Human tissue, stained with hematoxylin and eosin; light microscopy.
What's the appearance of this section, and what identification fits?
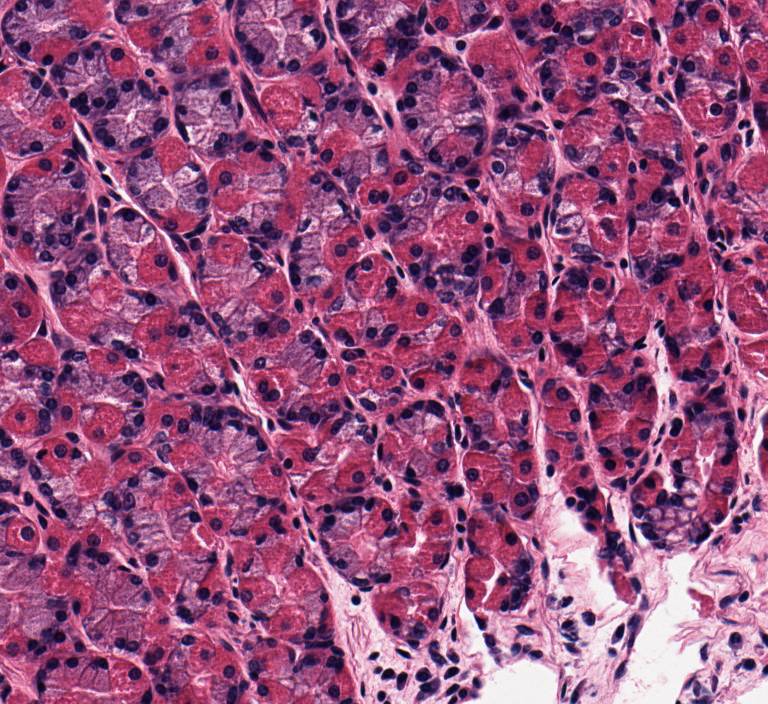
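Many of the gland cells are large parietal cells, with bright pink cytoplasm and a round, central nucleus. Chief cells are intermingled, with finely granular purple-grey cytoplasm and nuclei at the cell base. The parietal cells tend to bulge at the outer edge of the gland profiles, while the purple cells line the centre. Small, dark, elongated nuclei lie in the thin stroma between glands. This section is stomach.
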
